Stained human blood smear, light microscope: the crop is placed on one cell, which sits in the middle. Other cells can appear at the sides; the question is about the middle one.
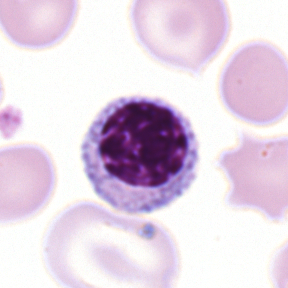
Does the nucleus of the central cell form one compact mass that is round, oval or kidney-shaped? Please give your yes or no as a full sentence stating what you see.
Yes, the cell's nucleus is compact, undivided and round, oval or kidney-shaped.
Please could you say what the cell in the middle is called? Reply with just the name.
normoblast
